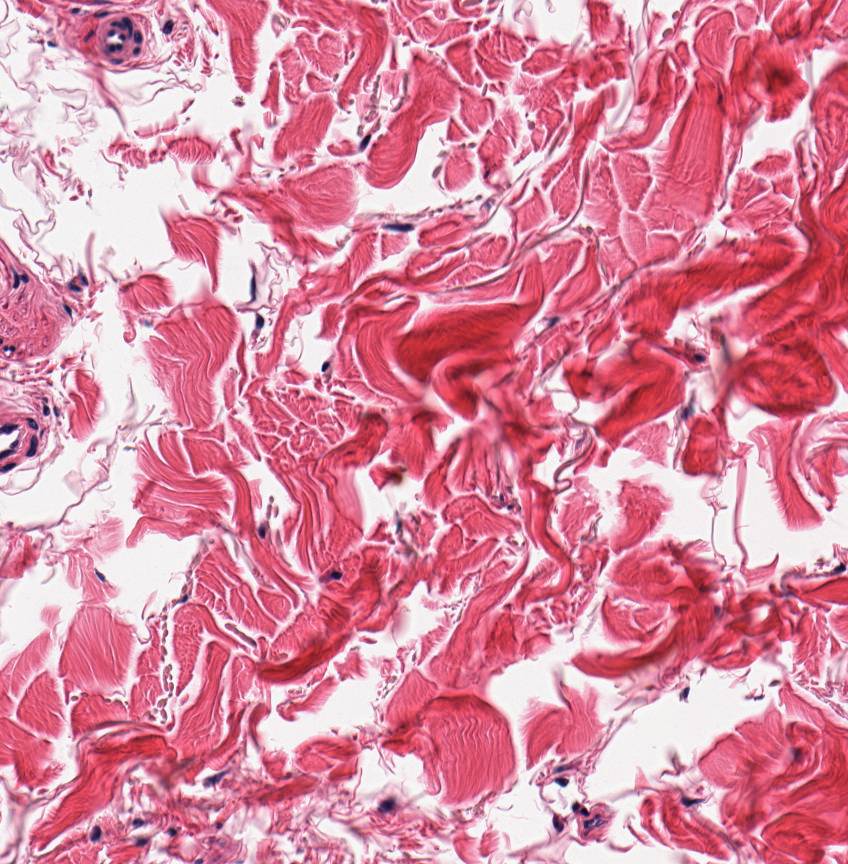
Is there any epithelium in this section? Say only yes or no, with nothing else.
No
